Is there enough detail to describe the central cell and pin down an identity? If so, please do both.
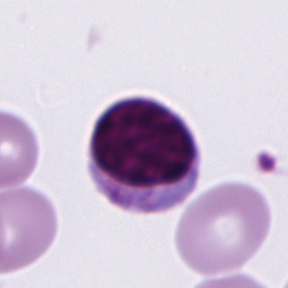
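Round-to-oval nucleus, no indentation or lobes, no visible nucleoli. Positioned toward the top, so most cytoplasm lies below it. No vacuoles seen. Large granular lymphocyte.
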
